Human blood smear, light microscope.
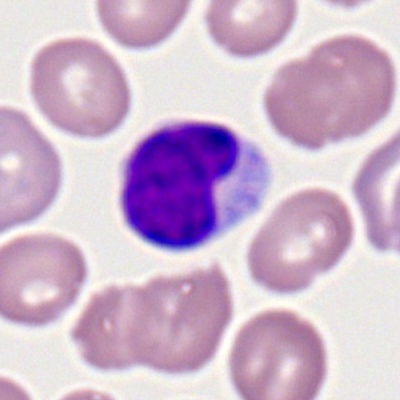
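Lymphocyte, with a smooth, roughly round outline. The nucleus fills most of the cell, and I notice a shallow notch on its right side. Its chromatin, as far as I can tell, is dark purple and densely clumped.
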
